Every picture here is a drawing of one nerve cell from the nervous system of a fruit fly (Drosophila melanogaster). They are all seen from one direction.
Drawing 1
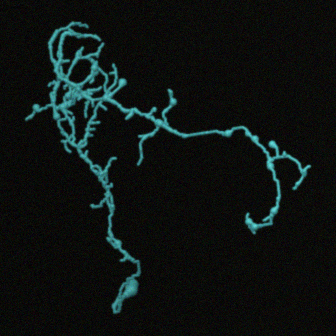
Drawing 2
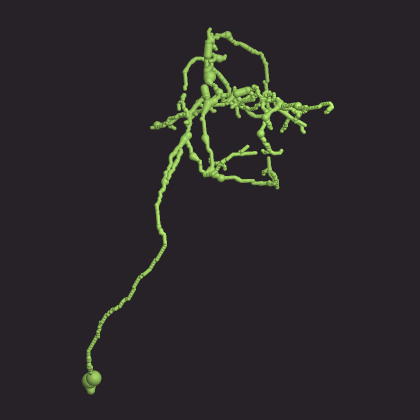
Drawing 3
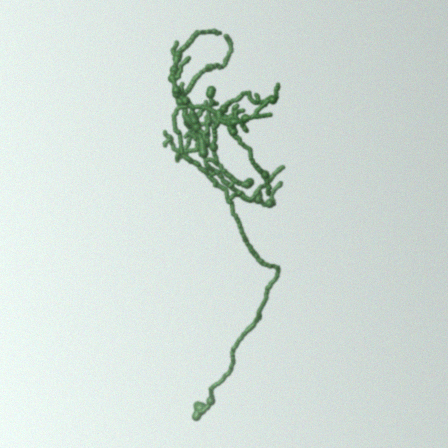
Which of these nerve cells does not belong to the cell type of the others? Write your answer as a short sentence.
Drawing 1 is the odd one out.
